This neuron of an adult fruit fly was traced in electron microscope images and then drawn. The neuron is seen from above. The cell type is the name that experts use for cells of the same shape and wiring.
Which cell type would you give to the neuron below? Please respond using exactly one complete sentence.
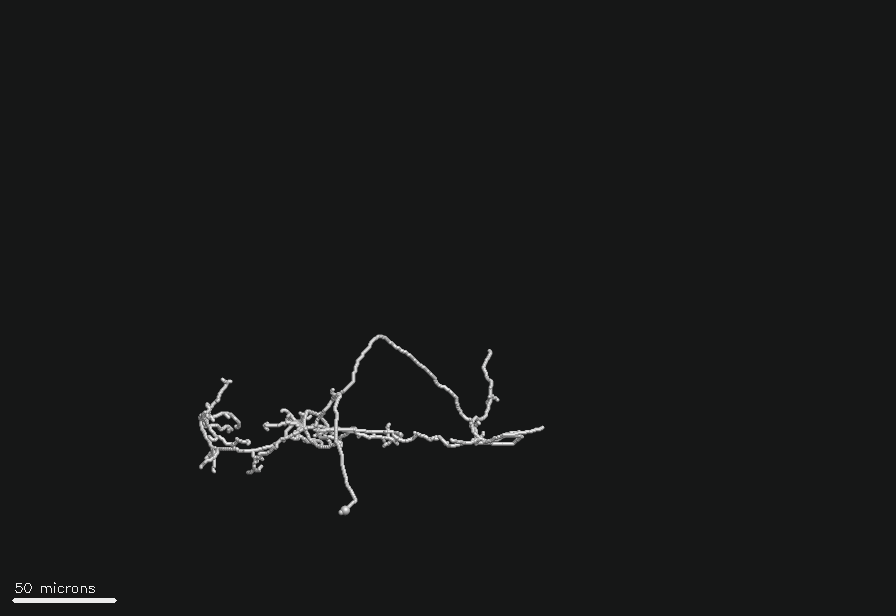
On the level of cell type, this neuron is CB1541.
